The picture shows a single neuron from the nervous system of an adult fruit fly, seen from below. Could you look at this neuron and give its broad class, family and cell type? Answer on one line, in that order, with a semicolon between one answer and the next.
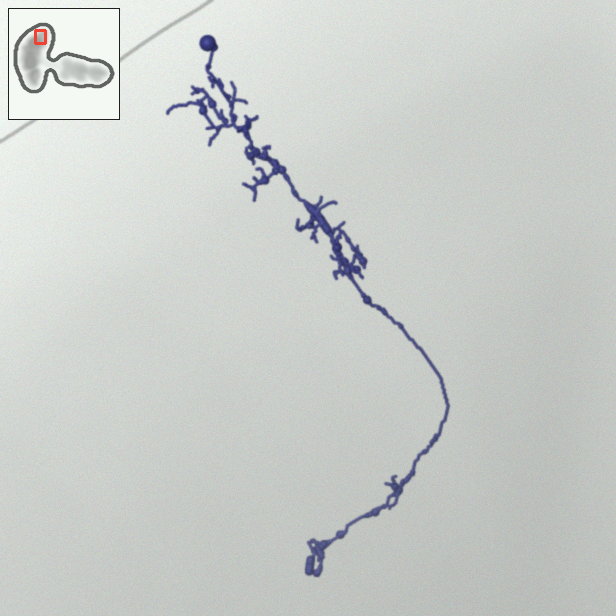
optic-lobe intrinsic neuron; Tm; Tm12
